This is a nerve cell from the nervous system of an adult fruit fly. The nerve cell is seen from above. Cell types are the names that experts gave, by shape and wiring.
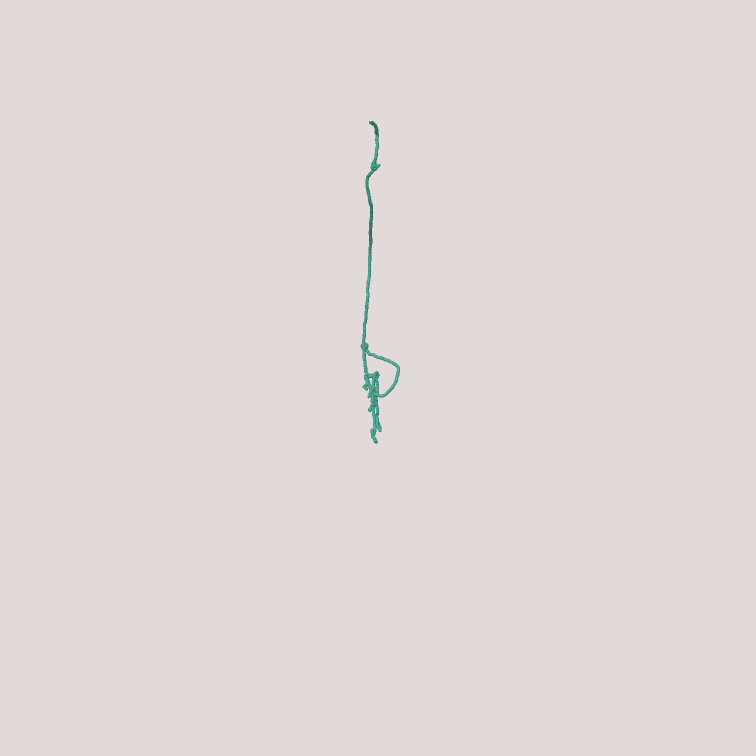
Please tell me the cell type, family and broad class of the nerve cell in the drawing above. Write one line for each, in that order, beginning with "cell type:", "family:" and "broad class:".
cell type: AN08B113
family: hemilineage 08B
broad class: ascending neuron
